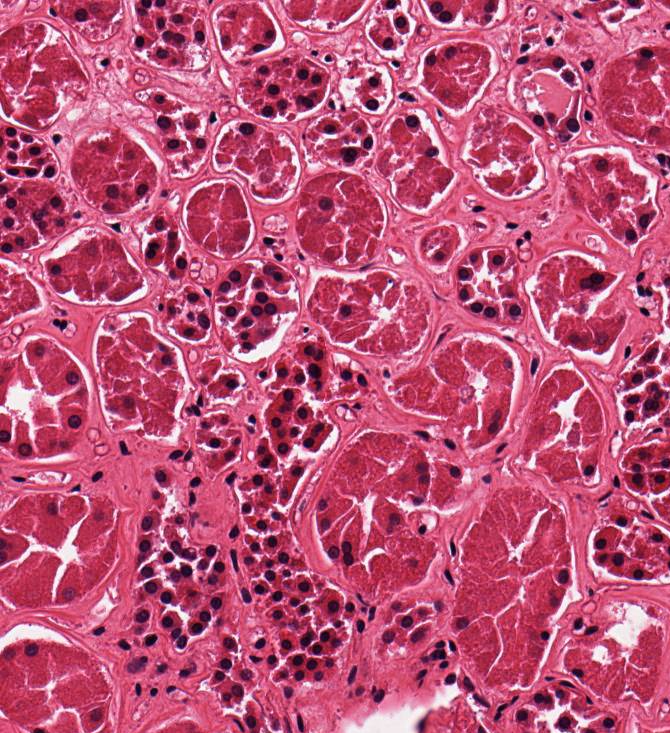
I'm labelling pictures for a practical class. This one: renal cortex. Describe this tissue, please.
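Field packed throughout with closely set rounded to polygonal epithelial units, separated by thin bands of pink stroma. Most large units: cells with abundant deep-pink granular cytoplasm. Smaller clusters, mainly lower left and lower centre: crowded cells, closely packed round dark nuclei, less cytoplasm. No fat cells in the field.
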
